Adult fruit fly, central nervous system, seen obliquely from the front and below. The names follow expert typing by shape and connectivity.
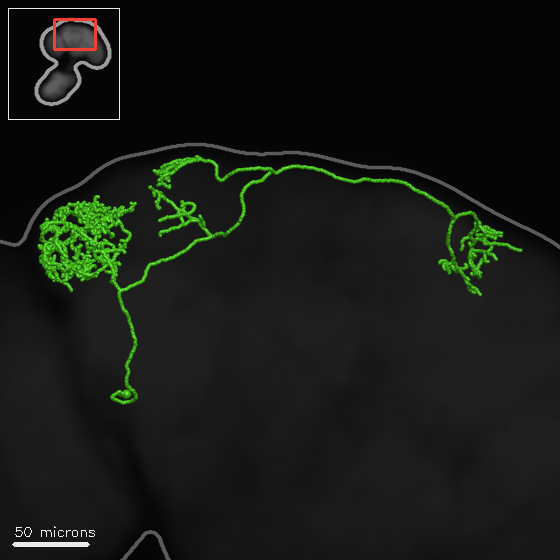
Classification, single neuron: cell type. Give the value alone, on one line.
LHPV7b1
